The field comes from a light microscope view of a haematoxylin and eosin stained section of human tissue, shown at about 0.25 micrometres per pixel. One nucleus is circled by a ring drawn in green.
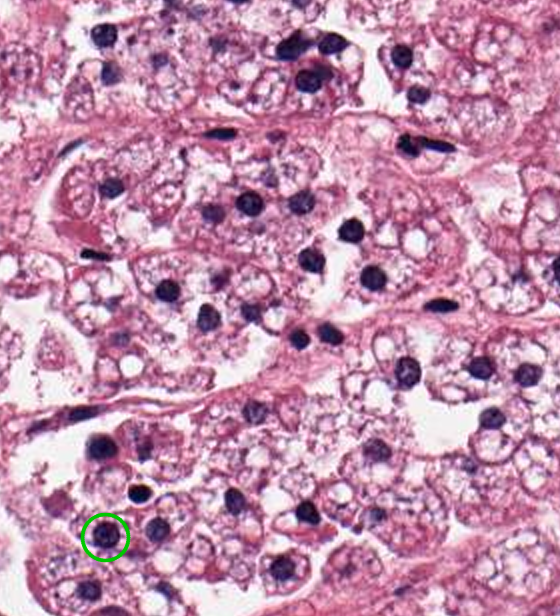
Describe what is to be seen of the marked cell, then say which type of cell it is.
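The nucleus is round with a smooth edge. The cytoplasm around the nucleus is pink and dotted with small clear bubbles, giving it a foamy look. The cell lies packed among other bubbly-cytoplasm cells in a cluster edged by thin pink fibrous strands. The marked nucleus belongs to an adrenal cortical cell.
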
